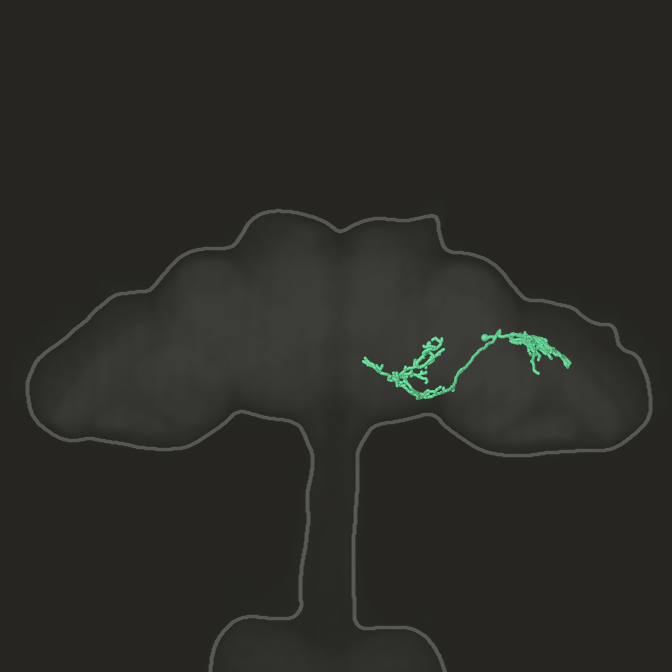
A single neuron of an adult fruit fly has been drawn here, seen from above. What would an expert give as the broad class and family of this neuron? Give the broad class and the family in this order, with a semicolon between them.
visual centrifugal neuron; MeVC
